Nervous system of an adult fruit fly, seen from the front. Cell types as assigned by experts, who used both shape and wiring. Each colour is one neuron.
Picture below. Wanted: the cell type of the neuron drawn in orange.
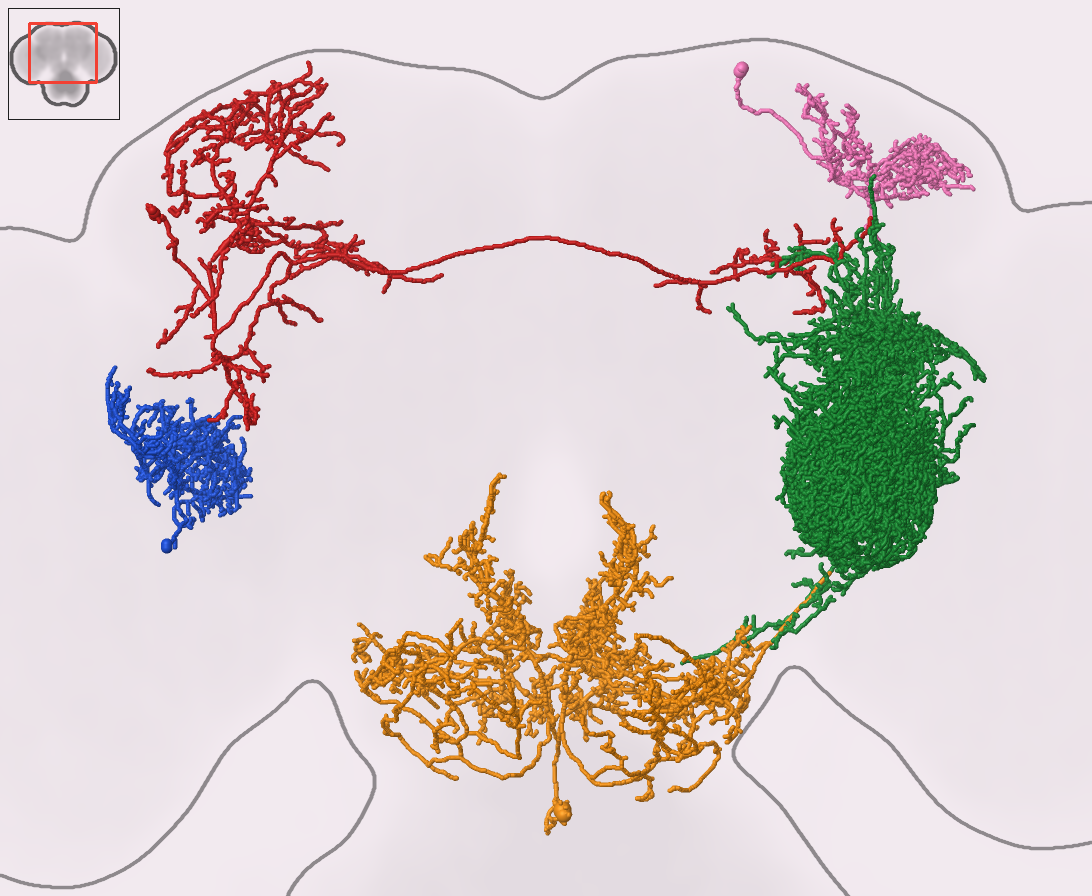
GNG298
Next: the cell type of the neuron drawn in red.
SLP033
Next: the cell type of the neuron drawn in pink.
LHCENT12_b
